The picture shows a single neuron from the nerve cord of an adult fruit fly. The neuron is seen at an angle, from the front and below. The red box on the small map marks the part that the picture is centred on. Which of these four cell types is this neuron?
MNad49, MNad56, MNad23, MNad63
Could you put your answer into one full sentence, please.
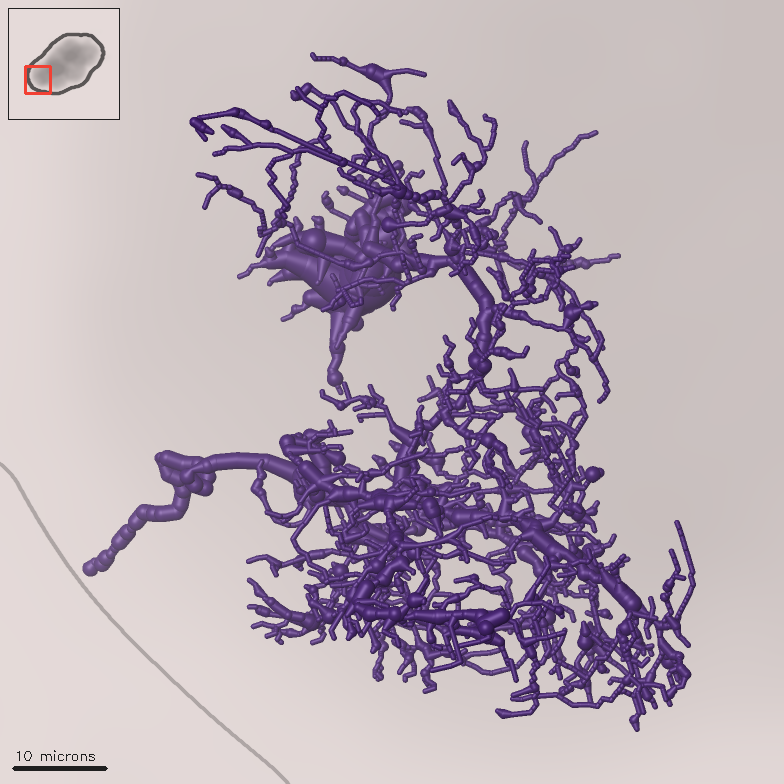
It is MNad49 that is the cell type of the neuron.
